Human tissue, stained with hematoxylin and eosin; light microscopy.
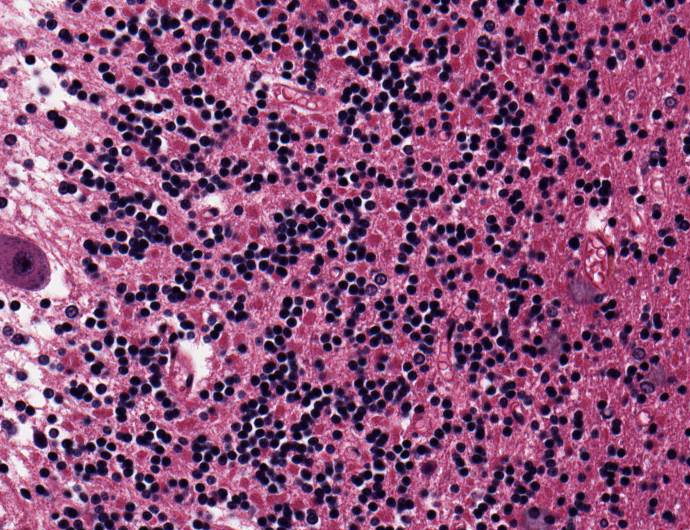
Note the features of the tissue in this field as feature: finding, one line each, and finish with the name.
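Nuclei: small, round, uniformly dark, densely packed over most of the field
Arrangement: no rows, cords or glands
Cytoplasm: hardly any visible
Neuron: just one large one, big round nucleus, left edge mid-height
Vessels: thin-walled, small, holding red blood cells, top centre and right mid-height
Tissue: cerebellum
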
